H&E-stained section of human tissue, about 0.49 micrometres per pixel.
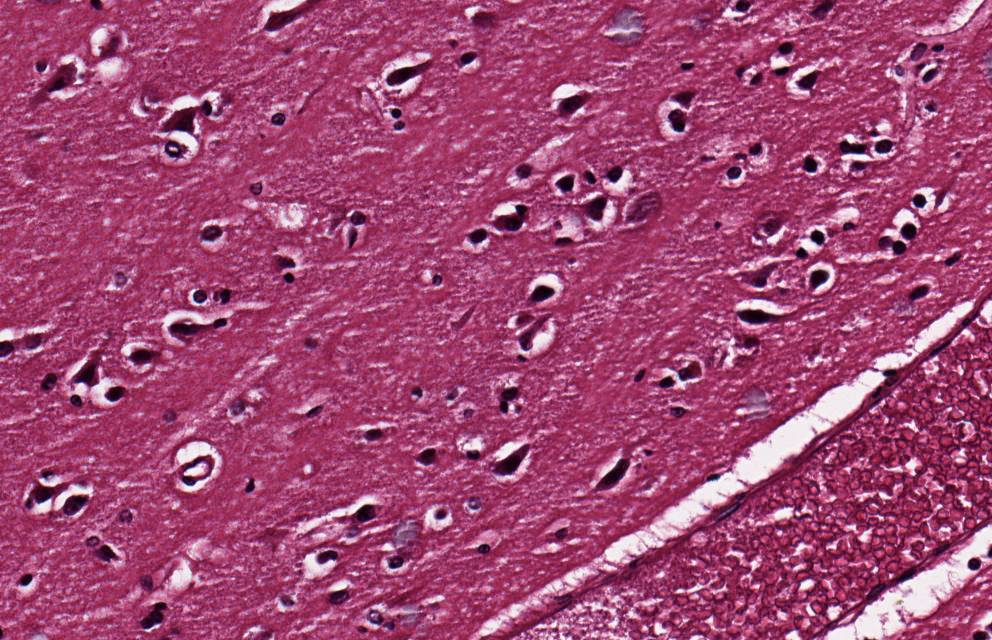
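Cerebral cortex, section. Pink, finely granular matrix fills most of the field; cells lie singly and in small clusters. Many cells sit in clear, empty halos separating them from the matrix. Numerous small, round, darkly stained nuclei with little visible cytoplasm scattered across field. Mid-field: a few larger cells with angular, dark-staining bodies tapering into short processes.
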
